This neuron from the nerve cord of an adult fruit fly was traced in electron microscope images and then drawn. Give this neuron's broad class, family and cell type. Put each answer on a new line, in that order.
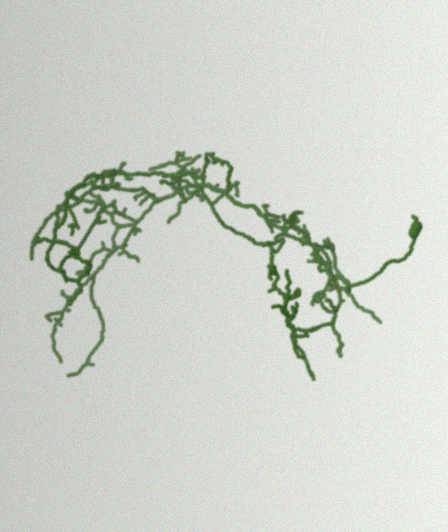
nerve-cord intrinsic neuron
hemilineage 03A
IN03A065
